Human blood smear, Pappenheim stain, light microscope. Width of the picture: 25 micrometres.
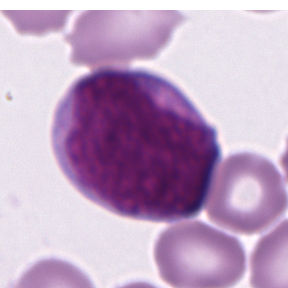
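Myeloblast: a smooth, oval outline around pale grey-blue cytoplasm. You won't find any granules in that cytoplasm, and no vacuoles either.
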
